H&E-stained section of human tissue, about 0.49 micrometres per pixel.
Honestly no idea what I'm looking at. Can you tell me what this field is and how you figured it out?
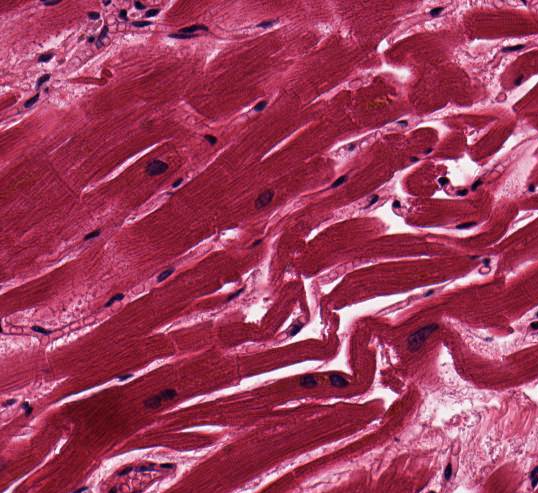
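Myocardium: fibres branch and join neighbours rather than running as separate parallel cylinders.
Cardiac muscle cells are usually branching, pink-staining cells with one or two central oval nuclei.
Near top centre-right, a small cluster of yellow-brown granules within one fibre. No fat cells in the field. Lower right: fibres pulled apart by empty white clefts.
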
